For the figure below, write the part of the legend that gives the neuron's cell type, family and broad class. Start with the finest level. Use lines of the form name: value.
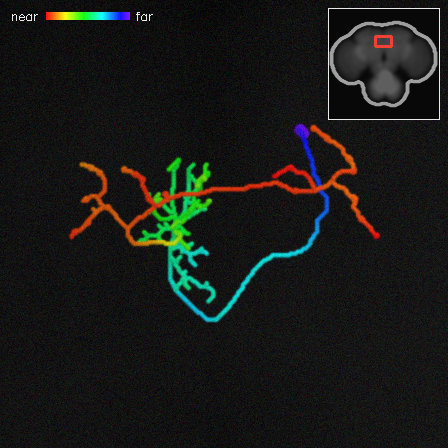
cell type: FS1A_b
family: class CX
broad class: central-brain intrinsic neuron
